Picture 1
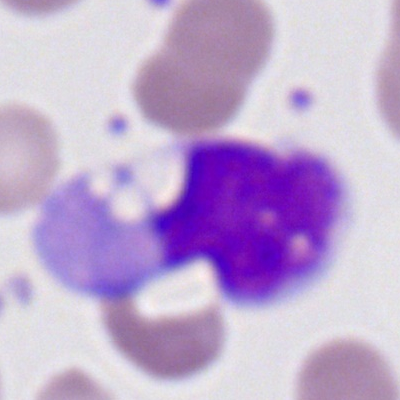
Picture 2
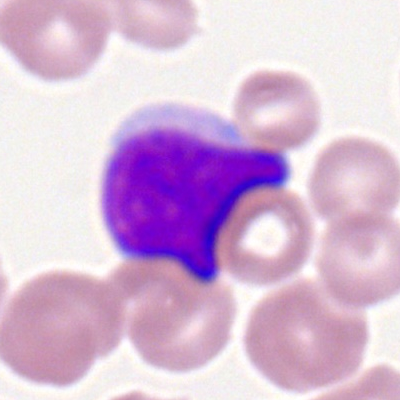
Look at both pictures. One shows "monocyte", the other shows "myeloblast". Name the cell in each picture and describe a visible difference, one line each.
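The cell in picture 1 is a monocyte. Several clear round vacuoles sit in the upper part of the cell, between the cytoplasm and the nucleus.
The cell in picture 2 is a myeloblast. No vacuoles are visible in the cell.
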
